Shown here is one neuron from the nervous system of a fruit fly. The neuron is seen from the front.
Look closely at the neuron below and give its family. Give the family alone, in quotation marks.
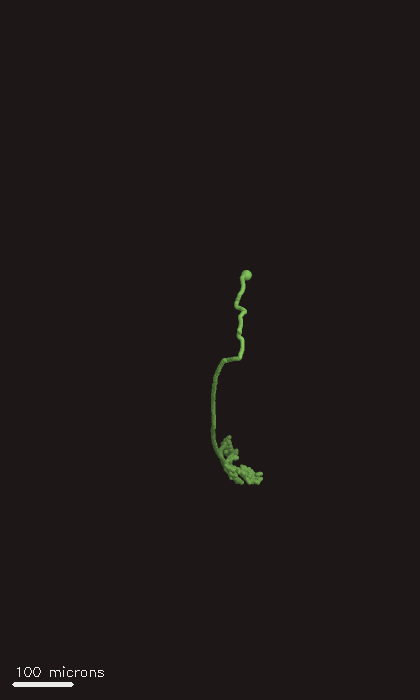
"hemilineage 05B"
